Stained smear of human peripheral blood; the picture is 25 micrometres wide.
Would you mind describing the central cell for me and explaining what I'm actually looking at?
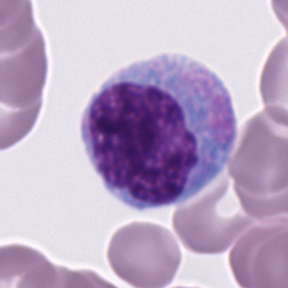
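Observe first the round, smooth outline of the cell. On its right side, the nucleus has a bumpy, irregular margin. Fine pinkish-purple granules are scattered through the cytoplasm, and no vacuoles are seen. Cell type: monocyte.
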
